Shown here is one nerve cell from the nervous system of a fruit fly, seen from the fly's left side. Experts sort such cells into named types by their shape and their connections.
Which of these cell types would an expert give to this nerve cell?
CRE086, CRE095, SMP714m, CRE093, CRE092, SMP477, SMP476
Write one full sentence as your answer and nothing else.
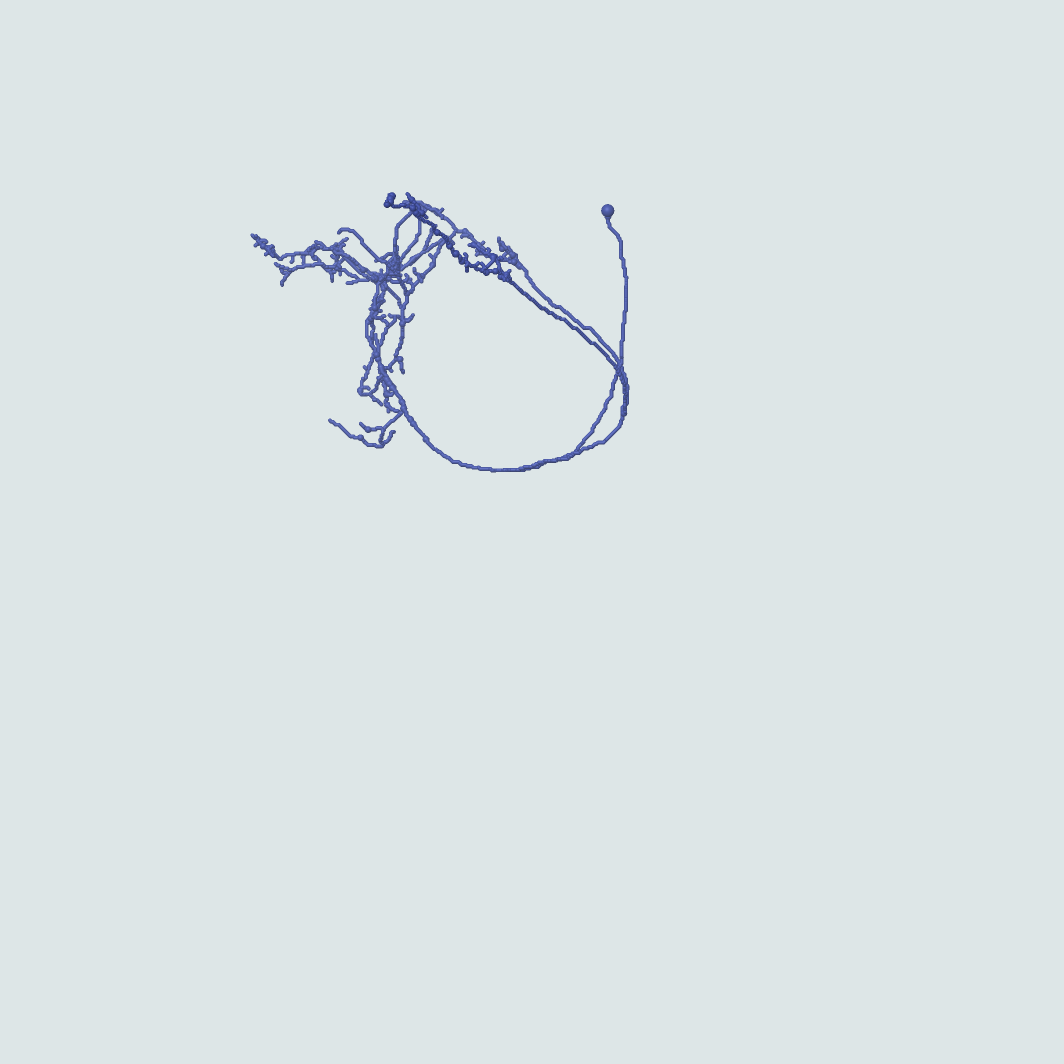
Within the cell type CRE095 sits this nerve cell.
